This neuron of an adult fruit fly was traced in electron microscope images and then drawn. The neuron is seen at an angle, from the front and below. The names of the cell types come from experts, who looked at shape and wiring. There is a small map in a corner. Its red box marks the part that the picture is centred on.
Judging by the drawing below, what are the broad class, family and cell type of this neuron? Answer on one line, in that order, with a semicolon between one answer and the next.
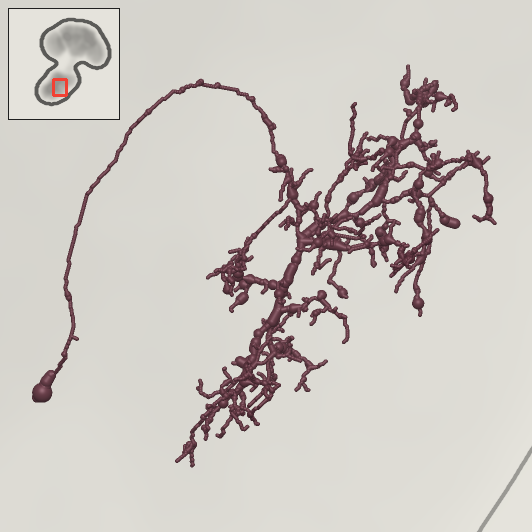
nerve-cord intrinsic neuron; hemilineage 12B; IN12B034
